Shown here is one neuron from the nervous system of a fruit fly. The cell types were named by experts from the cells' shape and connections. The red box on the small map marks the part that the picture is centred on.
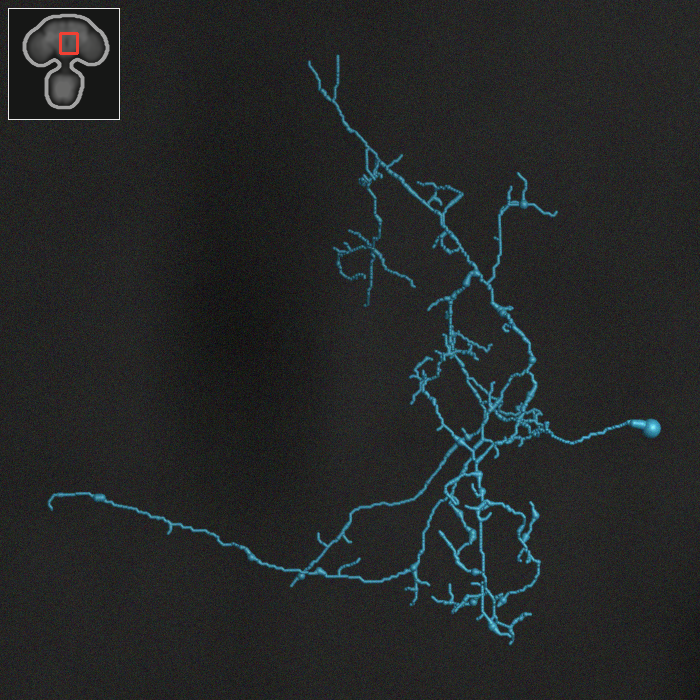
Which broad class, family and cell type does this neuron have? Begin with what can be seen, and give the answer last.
The cell body can be seen on the right of the picture. Dozens of branch ends can be seen. This is a central-brain intrinsic neuron. Its family is hemilineage TRdl_b. The cell type is VES093_c.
